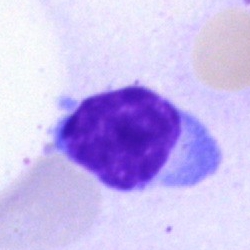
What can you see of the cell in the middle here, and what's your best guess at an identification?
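Most of the cell is taken up by the nucleus, a single unlobed mass whose outline is slightly irregular. Its chromatin looks dark purple and clumped, with small paler patches between the clumps. I can't see any granules in the cytoplasm. So: a lymphocyte.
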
